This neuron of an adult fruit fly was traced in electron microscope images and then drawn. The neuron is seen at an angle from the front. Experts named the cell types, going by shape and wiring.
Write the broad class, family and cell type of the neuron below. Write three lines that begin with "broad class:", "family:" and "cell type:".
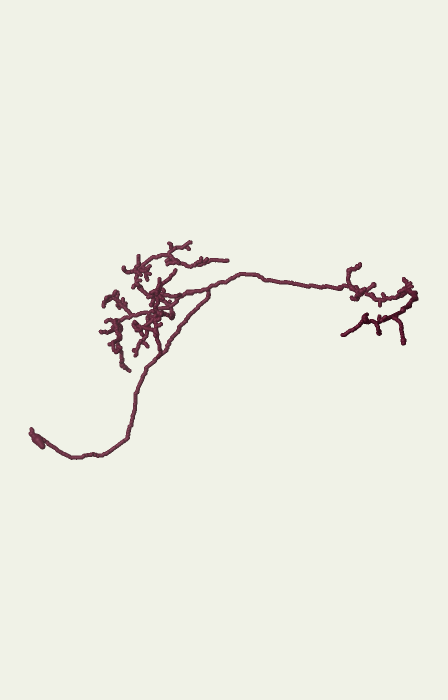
broad class: central-brain intrinsic neuron
family: hemilineage SLPal5
cell type: CB1365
